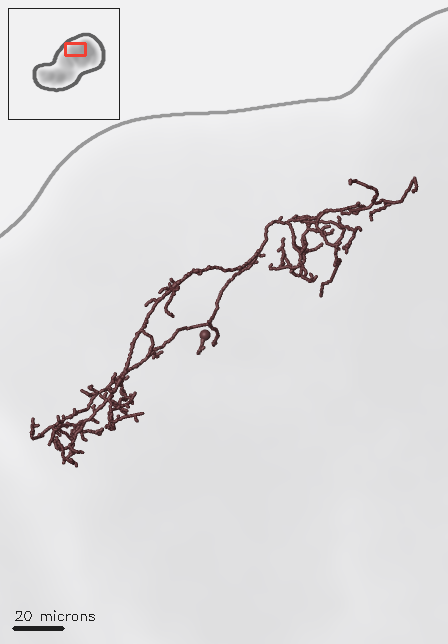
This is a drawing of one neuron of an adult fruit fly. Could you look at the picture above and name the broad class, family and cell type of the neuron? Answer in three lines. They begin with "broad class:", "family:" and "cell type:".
broad class: central-brain intrinsic neuron
family: hemilineage DM4_dorsal
cell type: SMP414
